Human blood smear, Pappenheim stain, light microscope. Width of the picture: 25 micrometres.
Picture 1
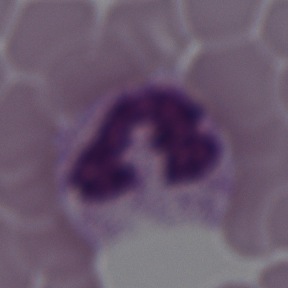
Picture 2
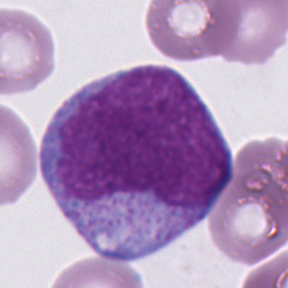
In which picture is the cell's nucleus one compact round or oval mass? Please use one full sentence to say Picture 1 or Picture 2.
What Picture 2 shows is a cell with a compact round or oval nucleus.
